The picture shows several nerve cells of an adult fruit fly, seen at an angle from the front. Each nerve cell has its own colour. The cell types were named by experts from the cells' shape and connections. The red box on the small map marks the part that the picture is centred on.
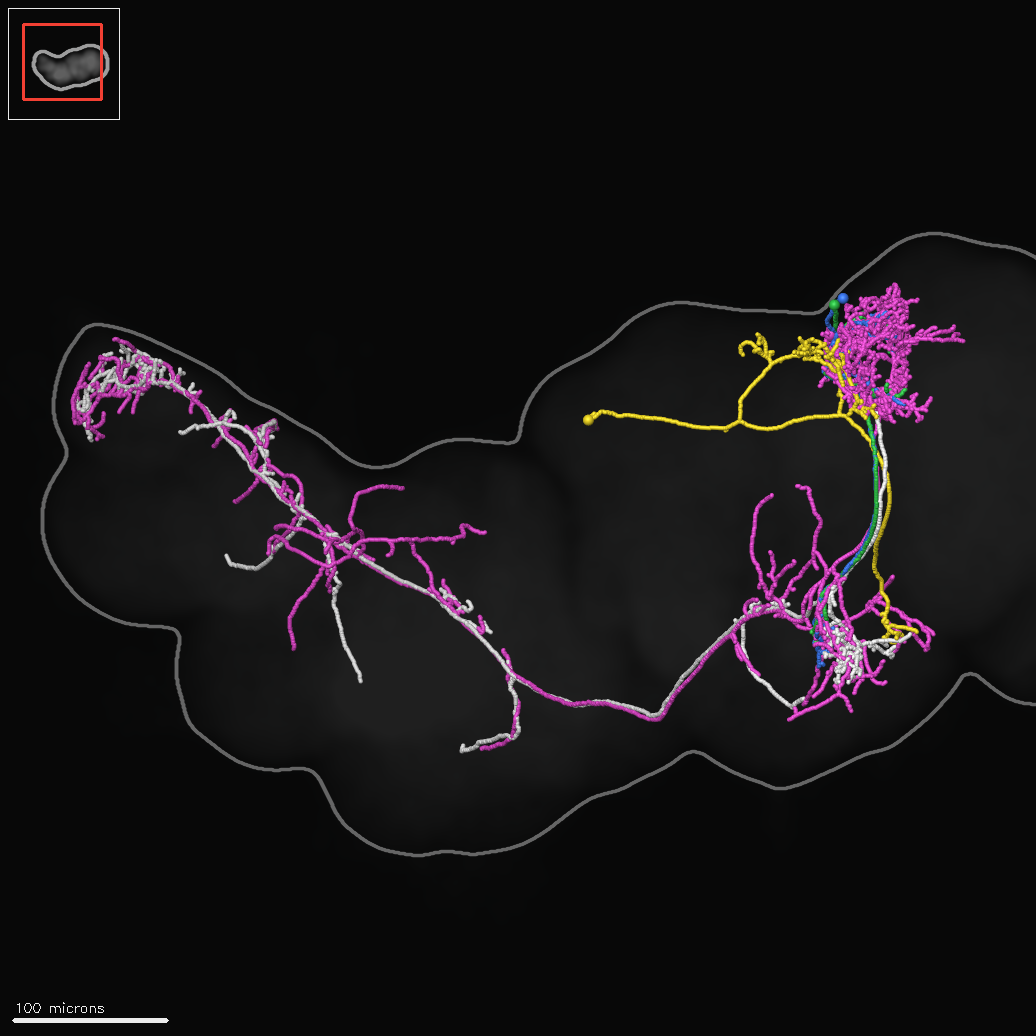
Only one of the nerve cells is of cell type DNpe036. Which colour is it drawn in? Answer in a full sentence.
The colour is white.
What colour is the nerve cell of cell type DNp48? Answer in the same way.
The colour is magenta.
